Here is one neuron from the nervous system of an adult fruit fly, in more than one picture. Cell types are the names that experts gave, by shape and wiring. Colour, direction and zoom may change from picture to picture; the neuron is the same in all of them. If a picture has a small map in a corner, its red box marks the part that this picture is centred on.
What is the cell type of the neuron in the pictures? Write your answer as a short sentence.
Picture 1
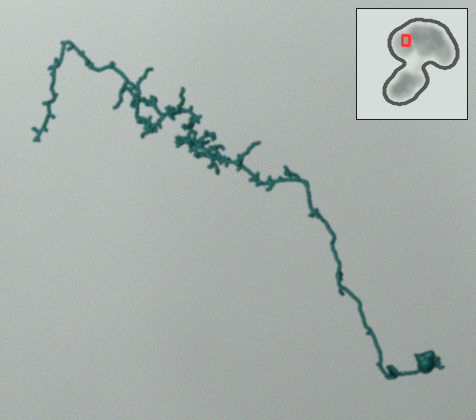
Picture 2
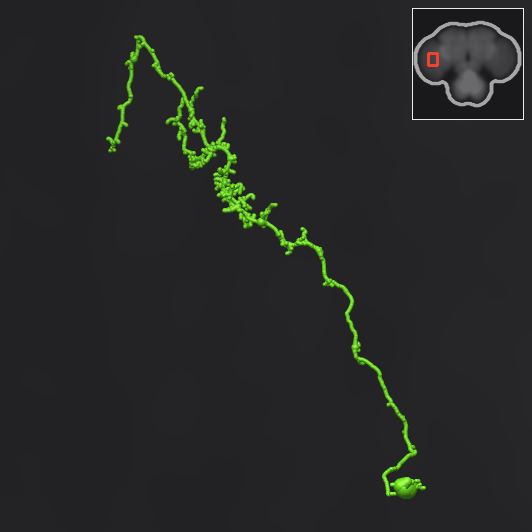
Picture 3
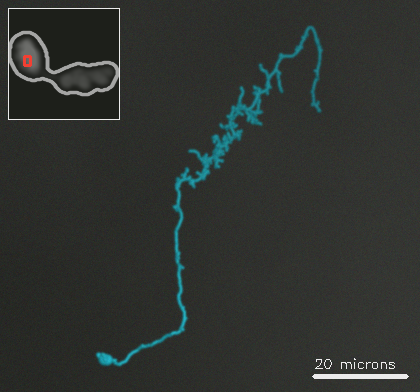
The cell type is Dm3b.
